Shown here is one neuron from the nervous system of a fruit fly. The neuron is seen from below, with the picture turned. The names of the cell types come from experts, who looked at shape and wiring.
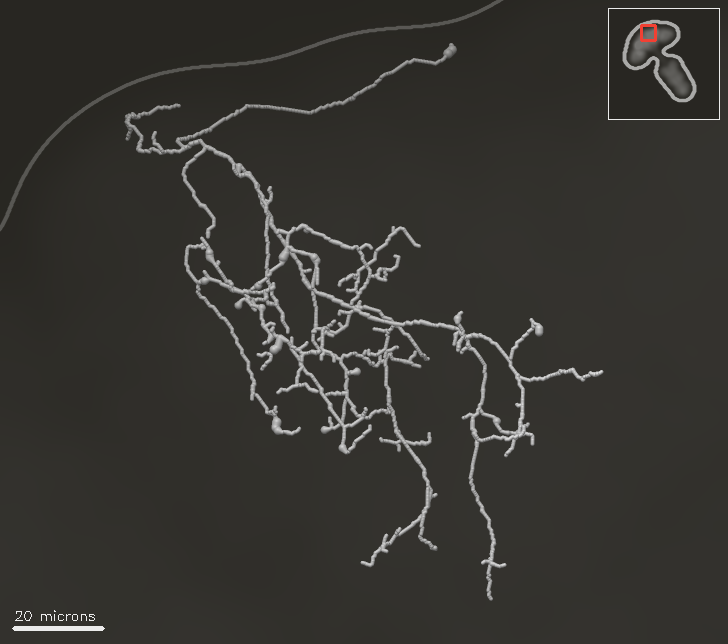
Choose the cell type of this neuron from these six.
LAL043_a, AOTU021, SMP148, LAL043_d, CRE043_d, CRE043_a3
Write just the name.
LAL043_a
